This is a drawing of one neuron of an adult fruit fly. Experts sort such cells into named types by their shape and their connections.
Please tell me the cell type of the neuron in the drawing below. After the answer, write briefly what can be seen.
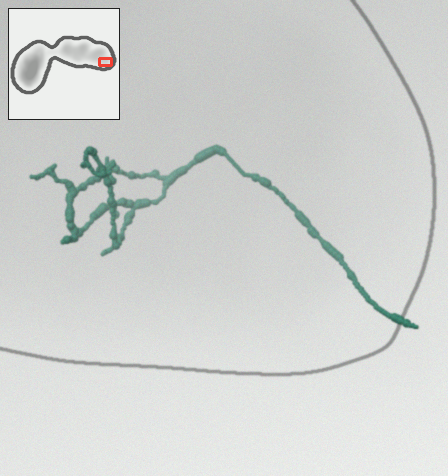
The cell type is SNxx02. This is a sensory neuron entering the nerve cord. No cell body is drawn. As drawn here it is wider than it is tall.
